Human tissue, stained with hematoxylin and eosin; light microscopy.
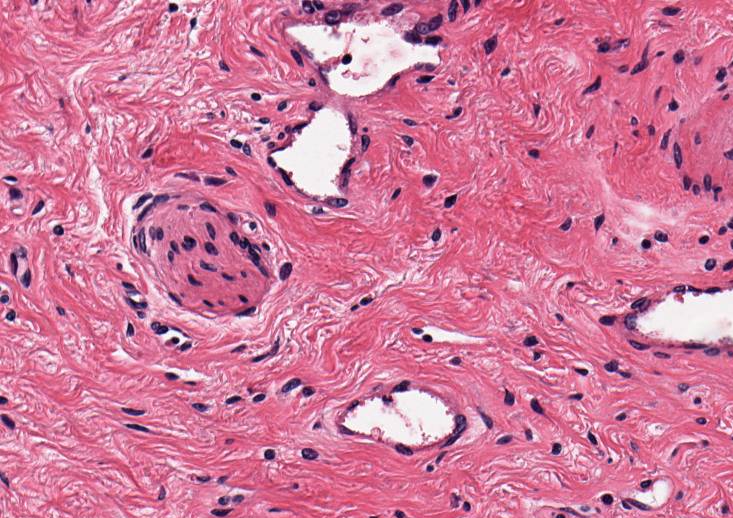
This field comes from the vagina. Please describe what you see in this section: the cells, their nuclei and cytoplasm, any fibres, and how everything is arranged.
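Dense pink collagenous stroma fills the whole field, and no epithelium is seen anywhere. Notice that the collagen fibres are wavy and run in varied directions, with small dark spindle-shaped nuclei sparsely scattered between them. Left of centre, look for a small rounded bundle containing wavy nuclei and wrapped in a thin concentric sheath.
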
